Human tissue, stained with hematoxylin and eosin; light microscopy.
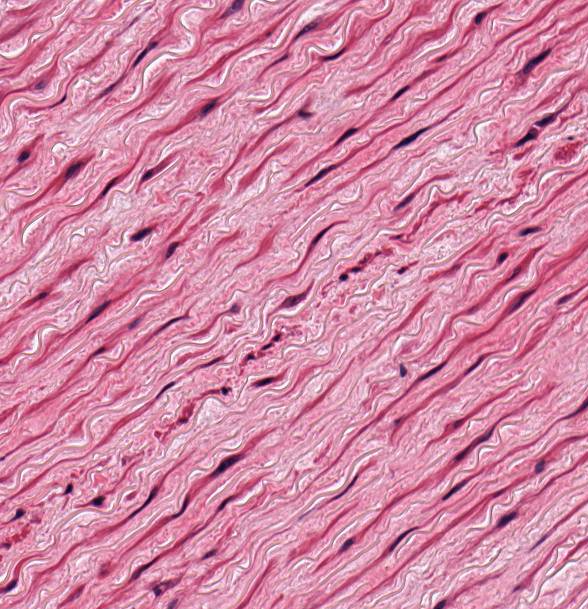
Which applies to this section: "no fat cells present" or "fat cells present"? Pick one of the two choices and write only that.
No fat cells present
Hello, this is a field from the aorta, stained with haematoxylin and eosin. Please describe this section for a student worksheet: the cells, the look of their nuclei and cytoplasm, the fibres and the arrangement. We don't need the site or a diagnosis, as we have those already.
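Pink, eosin-stained fibres fill the section, each wavy with a regular crimped outline along its length. Narrow pale clefts separate the wavy fibre bundles throughout the field. Dark, elongated, spindle-shaped nuclei lie parallel to the fibres.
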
